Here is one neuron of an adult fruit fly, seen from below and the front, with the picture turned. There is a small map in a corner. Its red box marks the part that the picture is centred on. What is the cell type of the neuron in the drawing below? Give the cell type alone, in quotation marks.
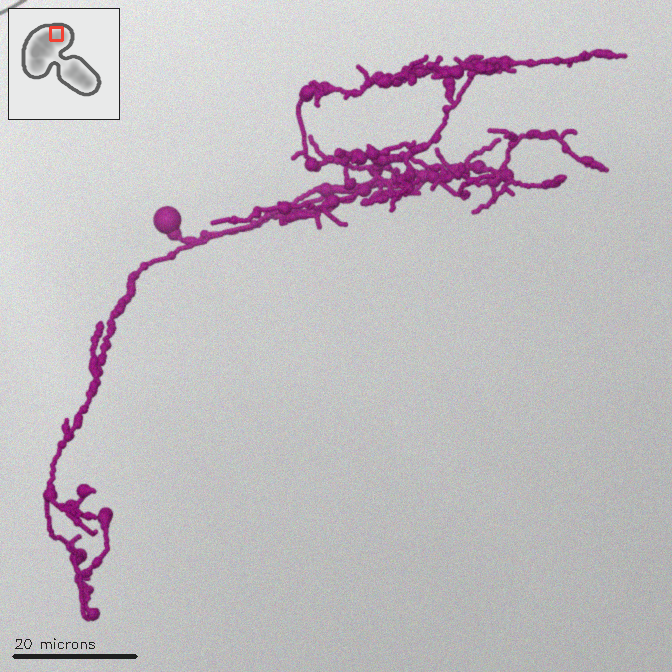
"MeLo3b"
